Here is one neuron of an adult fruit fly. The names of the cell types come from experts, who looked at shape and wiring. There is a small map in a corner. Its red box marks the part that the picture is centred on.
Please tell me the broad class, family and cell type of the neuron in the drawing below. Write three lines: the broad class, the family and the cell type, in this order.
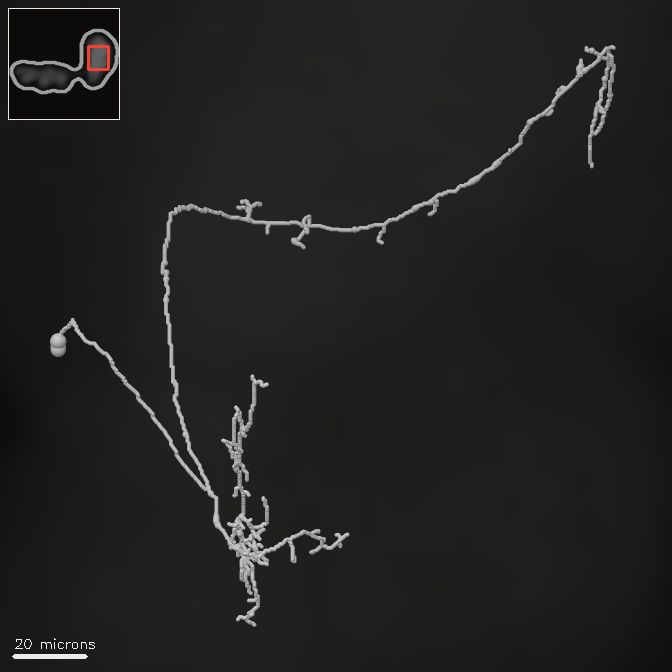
central-brain intrinsic neuron
hemilineage DM4_ventral
WED145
